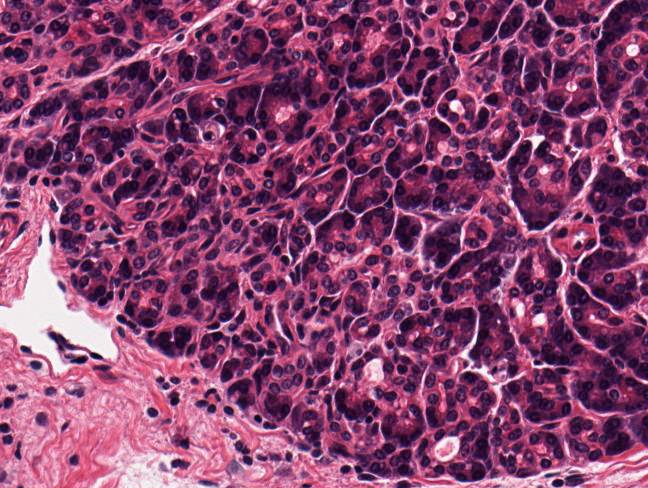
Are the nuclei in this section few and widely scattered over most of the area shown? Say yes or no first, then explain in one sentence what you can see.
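No. Closely packed epithelial cells fill most of the field, from the upper left across to the whole right side.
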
